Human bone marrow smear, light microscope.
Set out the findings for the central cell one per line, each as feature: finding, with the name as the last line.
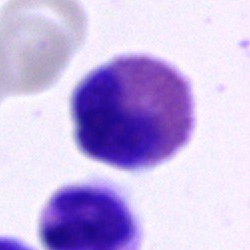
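Outline: roughly round, edge slightly uneven and faintly angular
Darkest zone: deep blue-purple over the left and lower portions
Upper right: lighter magenta-purple than the rest
Left edge: small notch near mid-height
Name: eosinophil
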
